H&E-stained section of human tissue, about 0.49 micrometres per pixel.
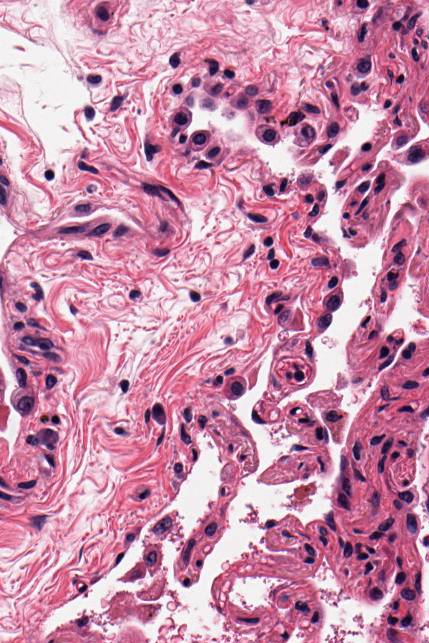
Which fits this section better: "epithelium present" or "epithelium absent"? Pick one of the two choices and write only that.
Epithelium present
